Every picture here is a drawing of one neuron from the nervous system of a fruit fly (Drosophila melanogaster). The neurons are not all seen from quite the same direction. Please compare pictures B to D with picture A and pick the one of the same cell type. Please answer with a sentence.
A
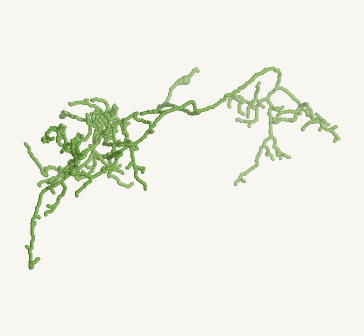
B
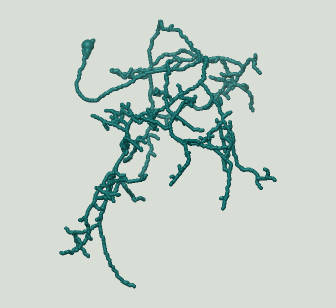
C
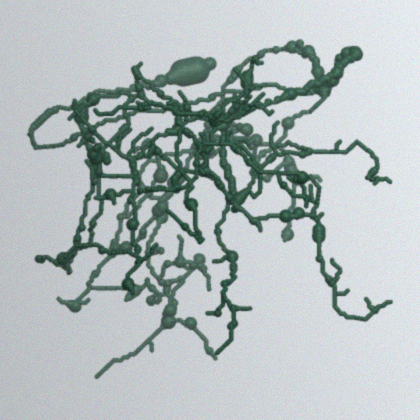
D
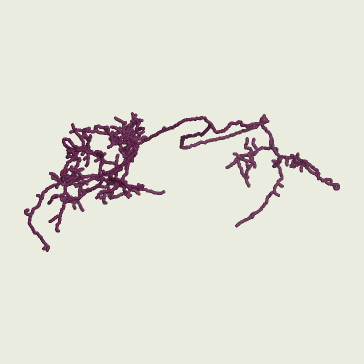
Picture D is of the same cell type.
